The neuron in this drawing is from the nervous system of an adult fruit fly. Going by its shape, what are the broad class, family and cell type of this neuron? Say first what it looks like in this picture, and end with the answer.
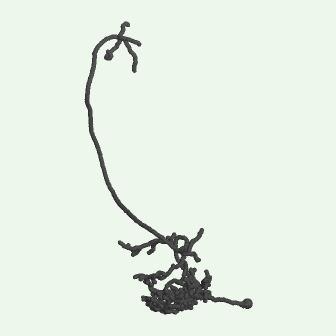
Its cell body lies at the lower right of the picture. As drawn here it is taller than it is wide. It is a central-brain intrinsic neuron. The family is hemilineage VLPl&p2_lateral. Its cell type is CB2339.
